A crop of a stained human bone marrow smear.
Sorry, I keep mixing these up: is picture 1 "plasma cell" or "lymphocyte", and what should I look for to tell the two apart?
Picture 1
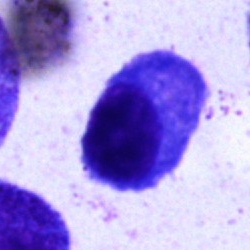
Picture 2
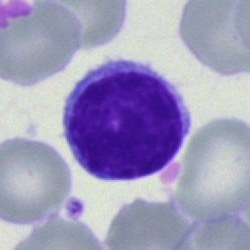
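Picture 1 shows a plasma cell, and picture 2 shows a lymphocyte. The plasma cell is oval, with its long axis running from lower left to upper right, whereas the lymphocyte is round in outline. In the plasma cell the cytoplasm is deep blue and is widest on the upper-right side of the nucleus, while the lymphocyte has only a very thin blue rim of cytoplasm around its nucleus.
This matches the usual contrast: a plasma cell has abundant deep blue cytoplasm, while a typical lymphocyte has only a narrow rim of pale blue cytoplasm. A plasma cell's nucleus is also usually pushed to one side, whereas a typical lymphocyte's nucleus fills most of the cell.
The chromatin of the plasma cell is dark and dense, with little internal detail.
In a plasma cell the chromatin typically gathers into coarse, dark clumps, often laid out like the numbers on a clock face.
Neither cell shows granules in its cytoplasm, and the lymphocyte shows no vacuoles.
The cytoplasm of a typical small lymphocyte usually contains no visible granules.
The plasma cell touches no other cell, while a small purple fragment lies below and to the left of the lymphocyte.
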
